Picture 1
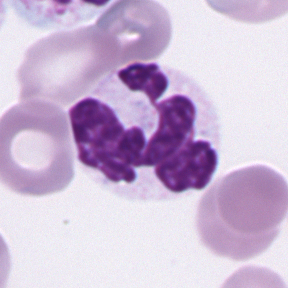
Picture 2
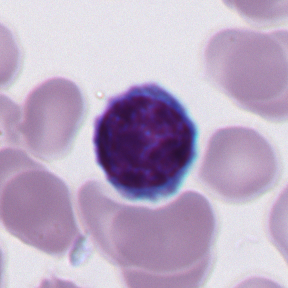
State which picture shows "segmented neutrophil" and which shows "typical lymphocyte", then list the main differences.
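Picture 1 shows a segmented neutrophil, and picture 2 shows a typical lymphocyte. The clearest difference lies in the cytoplasm: in picture 1, fine, faint pinkish granules are scattered through it, while in picture 2 no granules can be seen.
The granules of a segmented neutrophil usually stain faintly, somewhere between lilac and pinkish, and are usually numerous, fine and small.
In picture 2, the nucleus takes up nearly the whole cell.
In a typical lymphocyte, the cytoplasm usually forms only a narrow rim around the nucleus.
The two cells share some features: both have dark purple, coarsely clumped chromatin, and neither shows nucleoli.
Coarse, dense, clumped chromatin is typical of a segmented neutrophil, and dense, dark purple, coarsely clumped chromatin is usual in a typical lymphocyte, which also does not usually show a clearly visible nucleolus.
The neutrophil has a round, smooth outline and no vacuoles in its cytoplasm, while the lymphocyte is roughly round. A red cell touches the neutrophil at its upper left and the lymphocyte along its lower edge.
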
